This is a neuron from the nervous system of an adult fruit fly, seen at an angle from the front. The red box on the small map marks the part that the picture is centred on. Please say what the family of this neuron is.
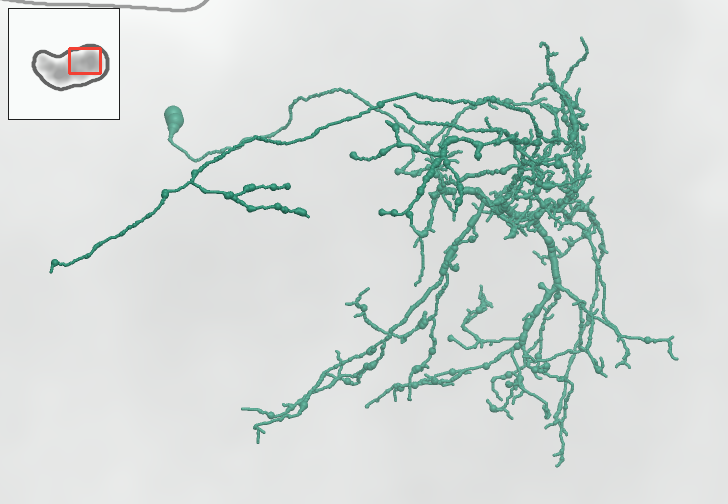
hemilineage DM4_dorsal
